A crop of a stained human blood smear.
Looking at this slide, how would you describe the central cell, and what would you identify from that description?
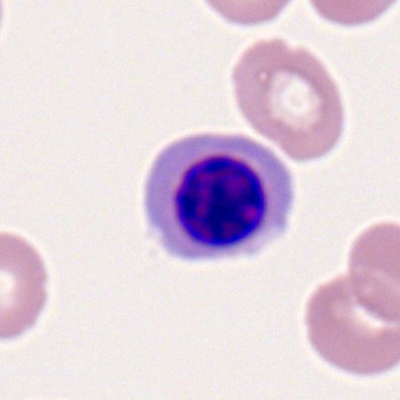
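The outline is round. The chromatin looks dark purple and densely clumped. A pale blue rim of cytoplasm runs right around the nucleus, though it is narrower below the nucleus than above it. So this is an erythroblast.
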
